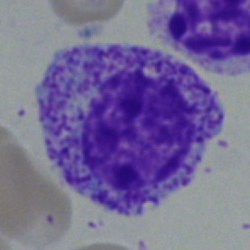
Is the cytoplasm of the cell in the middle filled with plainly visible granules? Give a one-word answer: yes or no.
Yes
